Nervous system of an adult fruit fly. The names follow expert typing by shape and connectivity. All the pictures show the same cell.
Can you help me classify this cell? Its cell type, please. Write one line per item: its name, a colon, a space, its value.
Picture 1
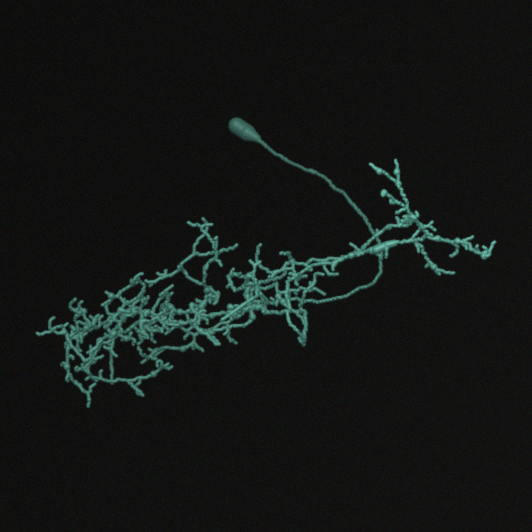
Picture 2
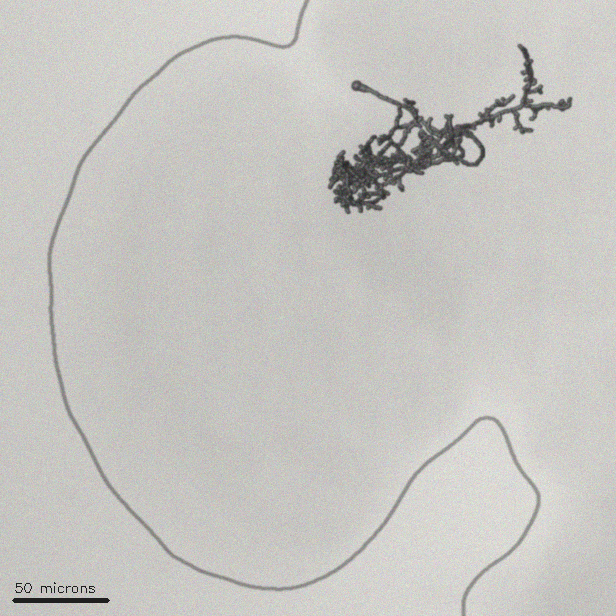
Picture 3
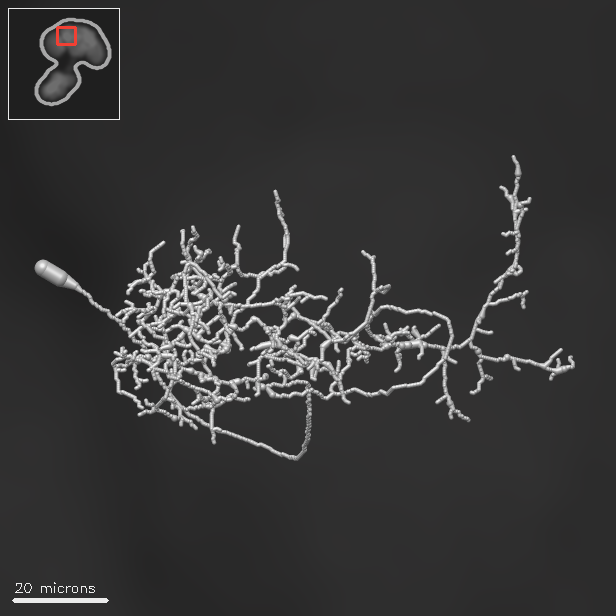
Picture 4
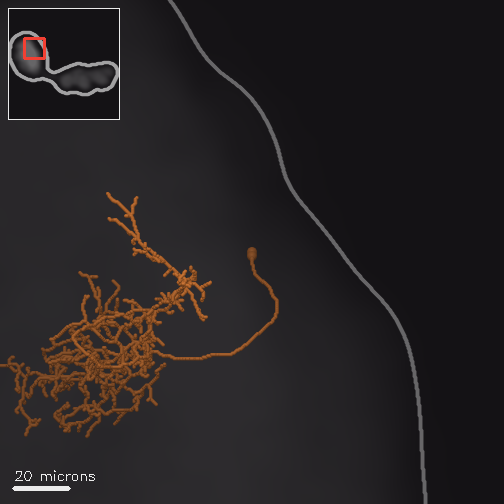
cell type: PVLP101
